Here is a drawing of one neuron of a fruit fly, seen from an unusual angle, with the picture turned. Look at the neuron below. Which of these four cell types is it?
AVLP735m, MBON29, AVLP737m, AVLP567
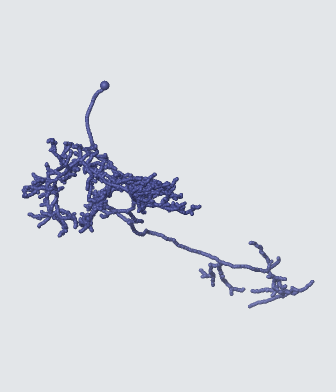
AVLP567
